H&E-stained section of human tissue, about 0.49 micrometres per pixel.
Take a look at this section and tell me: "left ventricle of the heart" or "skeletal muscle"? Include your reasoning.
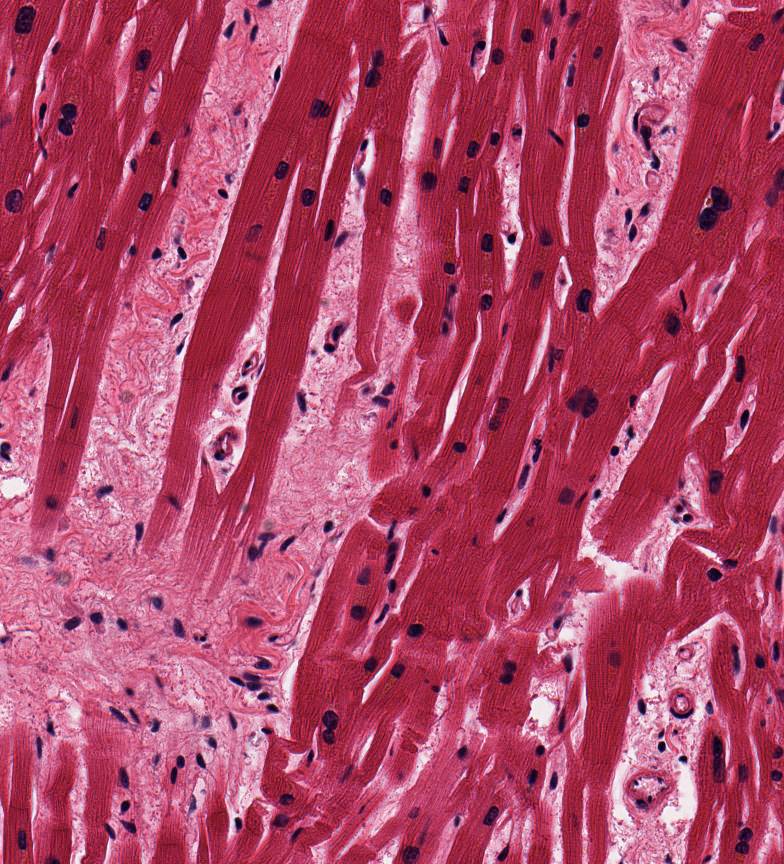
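This is left ventricle of the heart, not skeletal muscle. Its muscle fibres have oval nuclei lying centrally within the fibre.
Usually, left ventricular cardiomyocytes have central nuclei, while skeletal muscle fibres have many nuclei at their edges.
The fibres branch and join neighbouring fibres instead of running as separate parallel cylinders. Wide spaces between bundles hold pale pink loose connective tissue with wavy collagen fibres, most extensive at the left and lower left.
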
